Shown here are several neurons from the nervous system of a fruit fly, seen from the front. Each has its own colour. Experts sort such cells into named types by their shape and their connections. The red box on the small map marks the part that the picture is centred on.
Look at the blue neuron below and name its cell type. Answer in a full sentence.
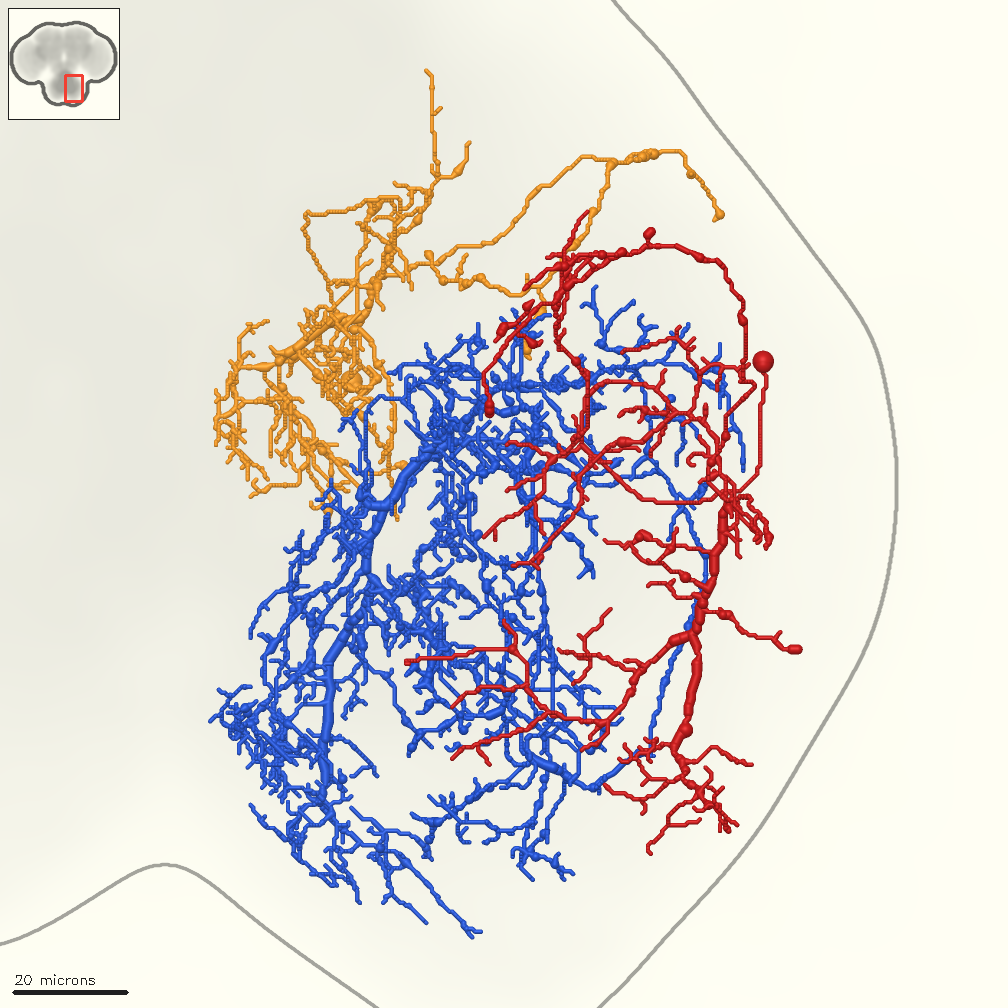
The cell type is IN03A019.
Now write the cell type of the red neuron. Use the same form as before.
The cell type is IN03A080.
